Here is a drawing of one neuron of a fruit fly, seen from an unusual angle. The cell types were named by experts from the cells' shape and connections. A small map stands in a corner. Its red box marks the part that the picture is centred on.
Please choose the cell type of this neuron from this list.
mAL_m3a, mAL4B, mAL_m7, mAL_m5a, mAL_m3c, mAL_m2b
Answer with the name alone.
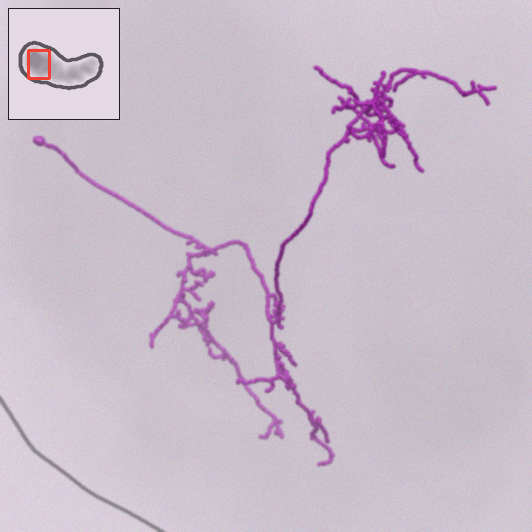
mAL_m3a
